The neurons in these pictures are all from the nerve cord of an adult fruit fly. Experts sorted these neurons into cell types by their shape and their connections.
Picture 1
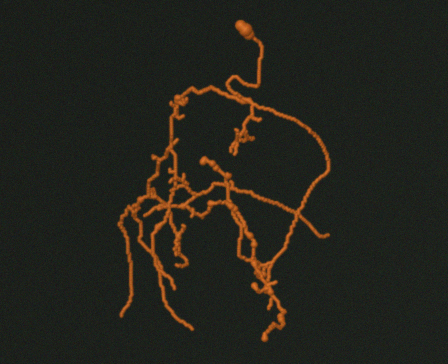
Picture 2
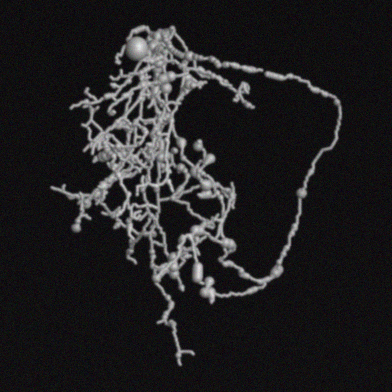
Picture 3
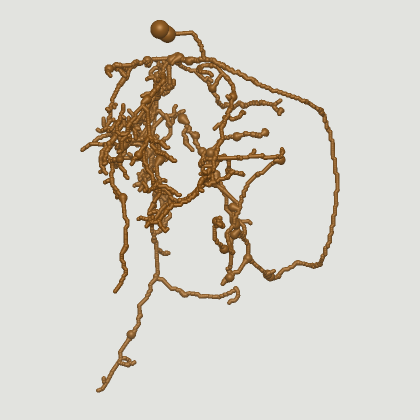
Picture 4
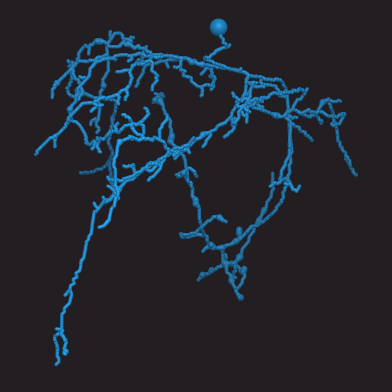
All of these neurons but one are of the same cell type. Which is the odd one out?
1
